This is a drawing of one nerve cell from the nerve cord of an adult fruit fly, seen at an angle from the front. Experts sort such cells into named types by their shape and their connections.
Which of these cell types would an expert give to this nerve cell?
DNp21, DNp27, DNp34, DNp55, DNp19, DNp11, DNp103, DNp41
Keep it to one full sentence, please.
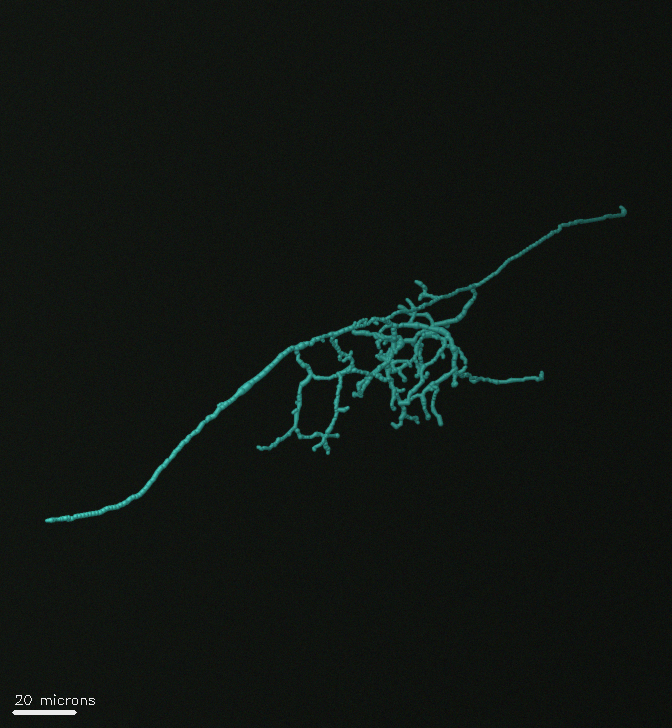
This nerve cell is recognized as the cell type DNp103.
